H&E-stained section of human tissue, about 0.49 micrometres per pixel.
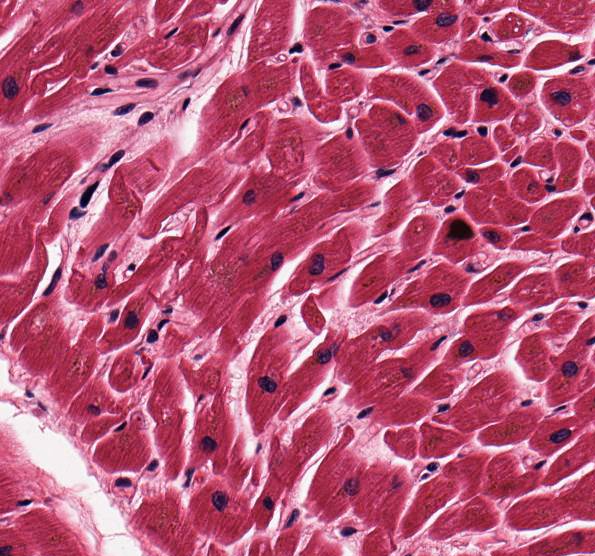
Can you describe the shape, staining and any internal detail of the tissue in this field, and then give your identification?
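Many muscle fibres on the left are cut lengthwise, many on the right across. See how they branch and join neighbours, cytoplasm deep pink throughout. One very dark, compact nucleus stands out right of centre, just above the middle. This is the left ventricle of the heart.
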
